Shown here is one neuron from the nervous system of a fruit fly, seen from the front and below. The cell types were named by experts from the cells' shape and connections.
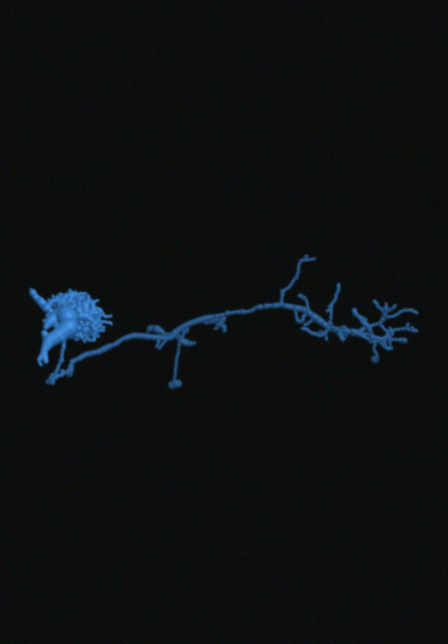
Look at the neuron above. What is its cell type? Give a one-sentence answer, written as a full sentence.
Regarding its cell type, the neuron is VA6_adPN.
